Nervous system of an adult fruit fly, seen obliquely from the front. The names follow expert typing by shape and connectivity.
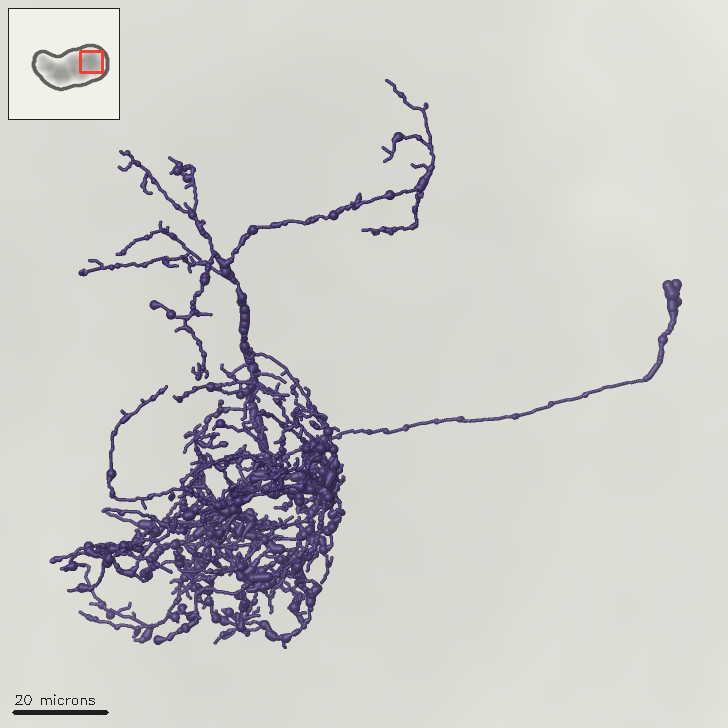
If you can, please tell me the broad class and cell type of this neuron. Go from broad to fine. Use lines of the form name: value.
broad class: central-brain intrinsic neuron
cell type: LAL052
